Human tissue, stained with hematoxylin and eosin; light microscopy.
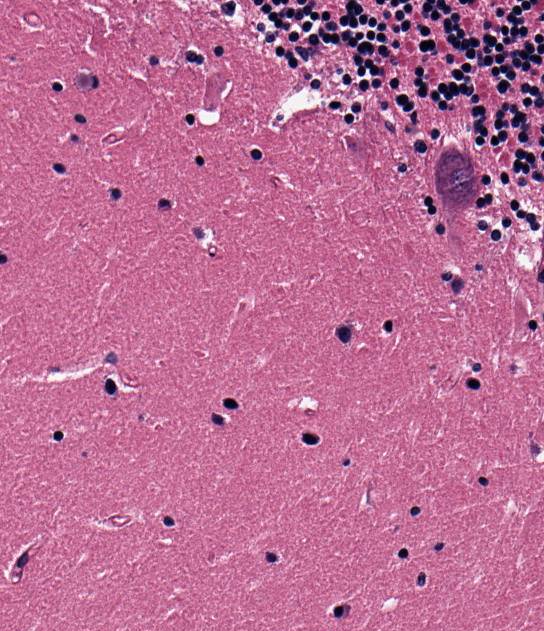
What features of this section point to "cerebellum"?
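Let's look at this cerebellum together, starting in the upper right corner. There, a dense band of closely packed nuclei stands out; they are small, round and darkly staining, with very little cytoplasm visible. Right at the edge of that band, on the right, sits one large neuron with abundant purplish cytoplasm. Out in the pale area, the scattered nuclei are small and dark, round to oval in shape. So you have a dense nuclear band lying beside a paler area.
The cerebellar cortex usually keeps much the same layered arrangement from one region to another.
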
